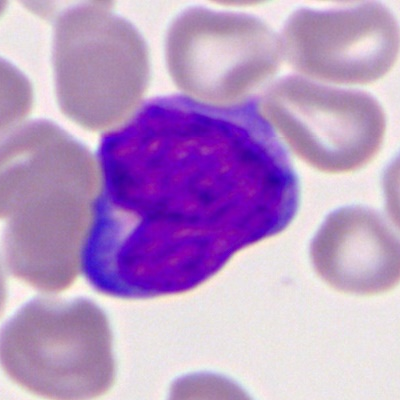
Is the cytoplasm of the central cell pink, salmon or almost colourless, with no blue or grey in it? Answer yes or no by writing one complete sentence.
No, the cytoplasm of this cell is stained a deep, dark or strong blue.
